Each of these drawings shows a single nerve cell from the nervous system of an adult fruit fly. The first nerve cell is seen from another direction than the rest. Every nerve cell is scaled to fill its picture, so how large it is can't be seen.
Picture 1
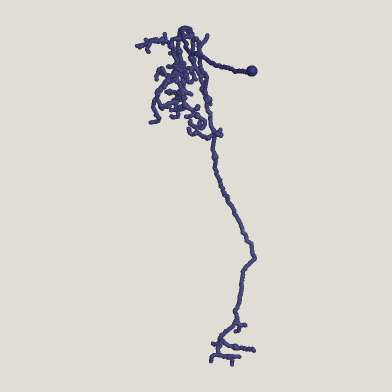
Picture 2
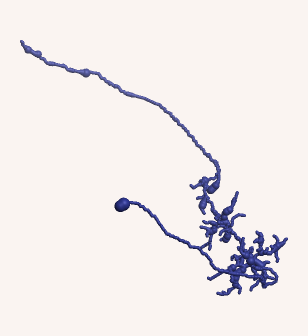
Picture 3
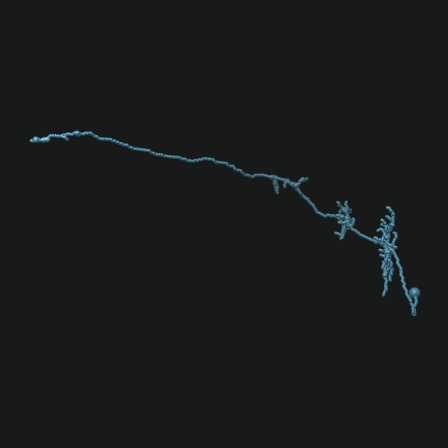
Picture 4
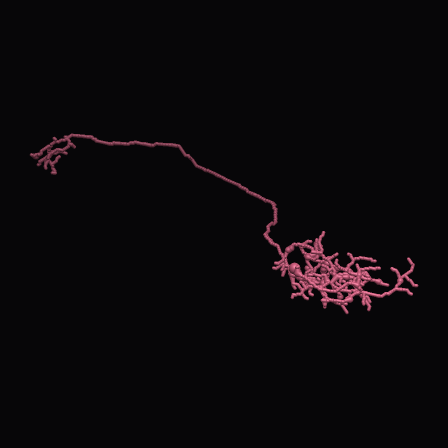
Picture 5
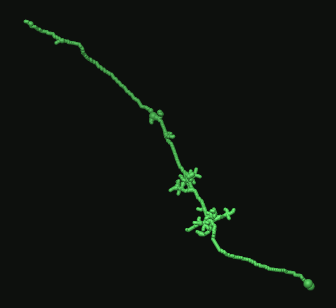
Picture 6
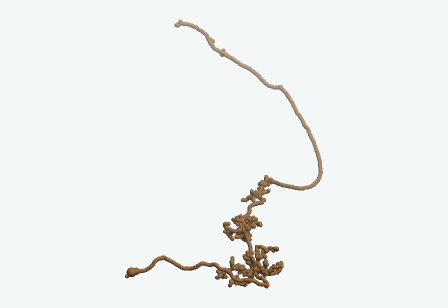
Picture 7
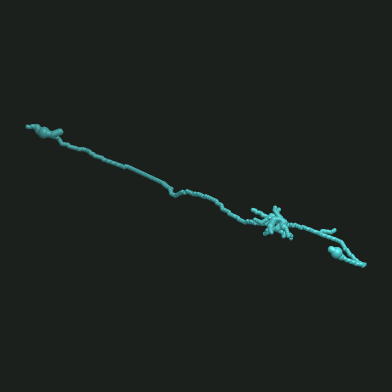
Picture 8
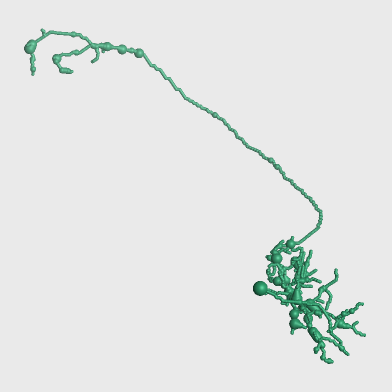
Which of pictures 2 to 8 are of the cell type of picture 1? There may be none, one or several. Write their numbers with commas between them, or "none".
4, 8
